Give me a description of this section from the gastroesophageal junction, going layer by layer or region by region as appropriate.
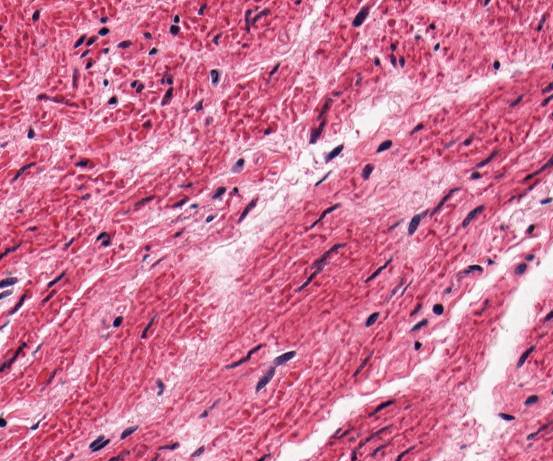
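So, elongated pink fibres, bundled, running diagonally from lower left to upper right. Their cytoplasm is deeply eosinophilic, a bright pink. Nuclei in the bundles are elongated, cigar-shaped, lying parallel to the fibres. At upper left they're cut across, showing many small rounded fibre profiles.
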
